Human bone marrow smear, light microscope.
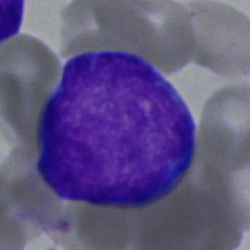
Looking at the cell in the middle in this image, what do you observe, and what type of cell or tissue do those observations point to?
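You'll see it's roughly round, with a smooth edge. The nucleus takes up nearly all of it, so there's almost no visible cytoplasm, just a thin deep-blue rim at the edge if any. Chromatin's finely granular and evenly spread, no coarse dark clumps. It's a blast.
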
